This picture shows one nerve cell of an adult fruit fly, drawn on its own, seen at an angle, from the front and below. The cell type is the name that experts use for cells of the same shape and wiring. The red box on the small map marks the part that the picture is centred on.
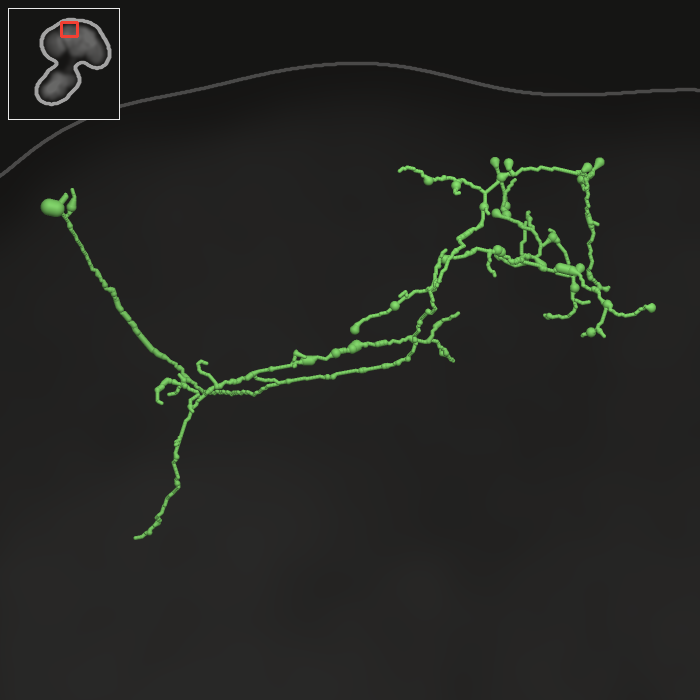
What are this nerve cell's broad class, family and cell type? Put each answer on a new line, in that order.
central-brain intrinsic neuron
hemilineage SLPad1_posterior
CB2937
